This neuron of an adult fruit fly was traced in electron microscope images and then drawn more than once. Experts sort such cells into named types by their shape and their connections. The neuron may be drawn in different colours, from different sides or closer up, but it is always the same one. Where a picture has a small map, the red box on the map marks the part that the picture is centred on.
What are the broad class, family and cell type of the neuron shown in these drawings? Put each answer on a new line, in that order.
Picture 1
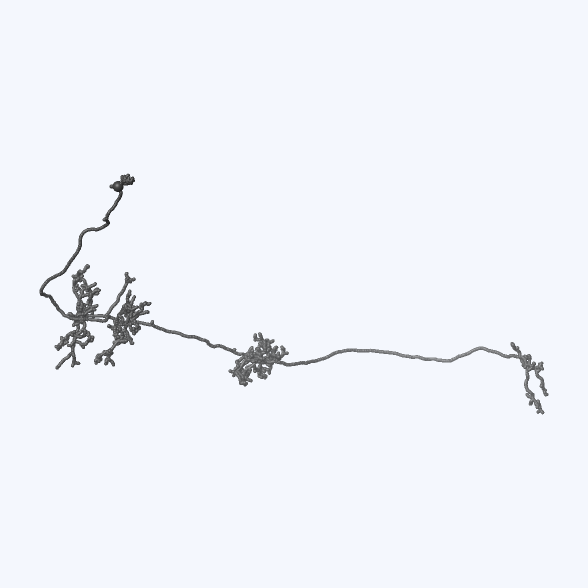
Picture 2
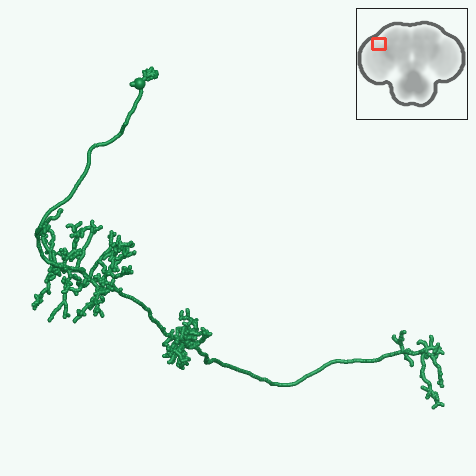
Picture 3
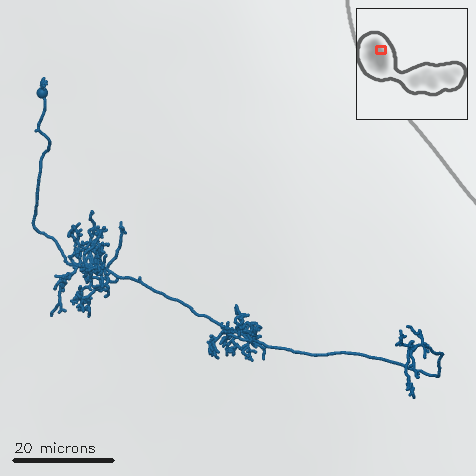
optic-lobe intrinsic neuron
Tm
Tm6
